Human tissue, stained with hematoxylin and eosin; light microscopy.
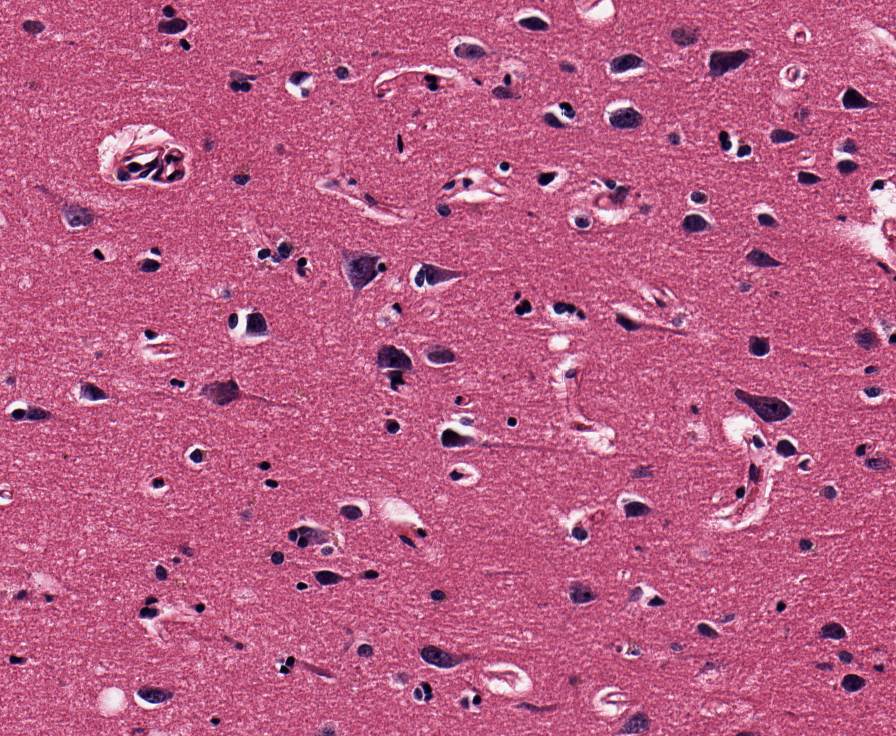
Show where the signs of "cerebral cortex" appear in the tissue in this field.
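This is cerebral cortex. Most of the field is a finely fibrillary, eosinophilic neuropil filling the space between the cells. The most numerous cells have small, round, dark nuclei with little visible cytoplasm, and they are spread evenly throughout. In the upper left, a small vessel is cut across, with an oval clear space around it.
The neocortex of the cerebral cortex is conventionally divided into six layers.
Here, however, the cells lie scattered singly on a uniform pink background and do not group into layers, glands or other units, so that layering is not seen in this field.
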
